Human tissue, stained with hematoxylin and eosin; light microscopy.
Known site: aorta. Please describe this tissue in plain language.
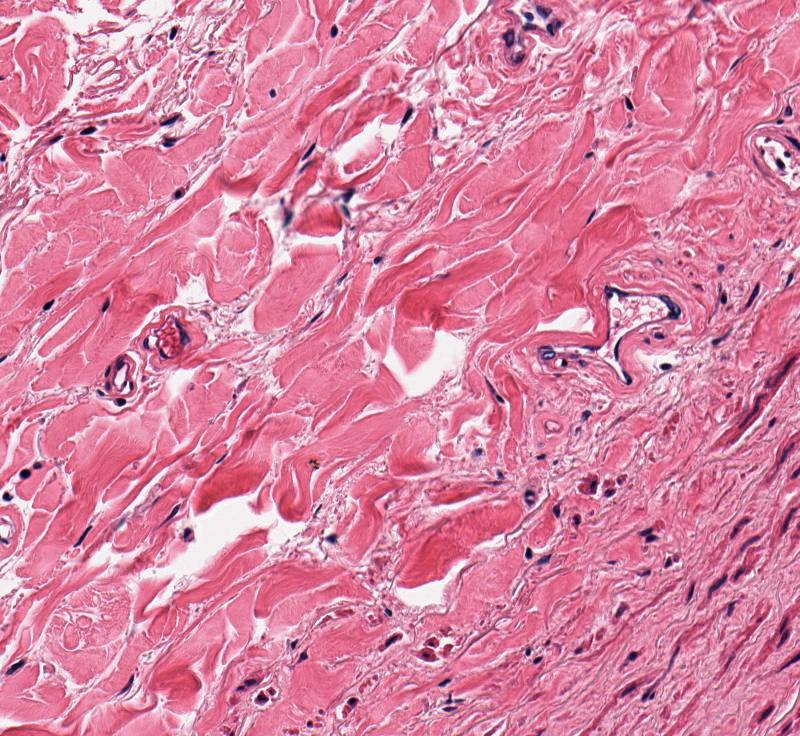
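First, the fibres: almost the entire field is thick, pink, eosinophilic collagen bundles, with sparse cells between them. Second, arrangement: coarser, haphazard bundles lie at the upper left, while the lower right has more compact, finely parallel collagen with more spindle nuclei. Third, no epithelium.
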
